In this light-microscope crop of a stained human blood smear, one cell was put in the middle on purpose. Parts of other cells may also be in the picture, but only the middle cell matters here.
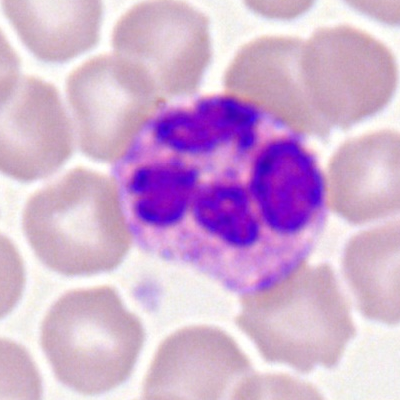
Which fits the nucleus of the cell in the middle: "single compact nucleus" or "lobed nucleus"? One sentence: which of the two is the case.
The nucleus has been divided into two or more segments.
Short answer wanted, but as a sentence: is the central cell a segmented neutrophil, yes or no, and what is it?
No, the cell at the centre of the crop is a basophil and not a segmented neutrophil.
